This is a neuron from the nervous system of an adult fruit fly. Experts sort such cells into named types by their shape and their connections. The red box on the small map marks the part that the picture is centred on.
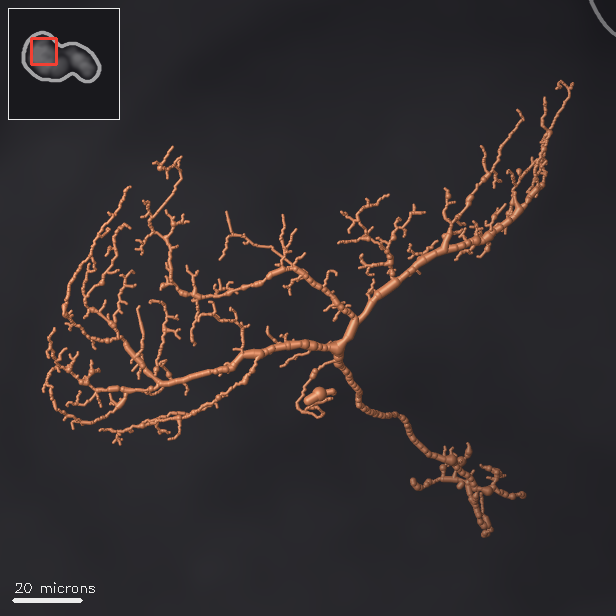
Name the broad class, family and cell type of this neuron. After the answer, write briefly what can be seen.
Its broad class is visual projection neuron. The family is VST. The cell type is VST2. By the scale bar it is about 160 microns wide in this view. The picture shows more than a hundred branch ends.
